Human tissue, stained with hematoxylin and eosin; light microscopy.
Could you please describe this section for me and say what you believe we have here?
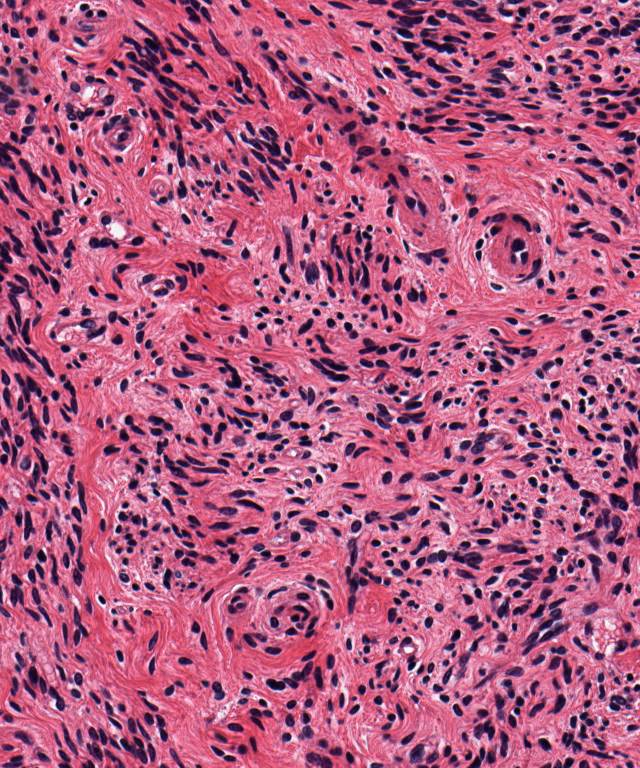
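Spindle cells stream in long parallel lines along the left side. Spindle cells and collagen form concentric whorls around small vessels, most clearly at upper right and lower centre. Nuclei are dark, elongated and taper-ended; the scant cytoplasm is pale pink, with indistinct borders. Wavy pink collagen bands run between cells throughout. The section is uterus other than the cervix.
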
